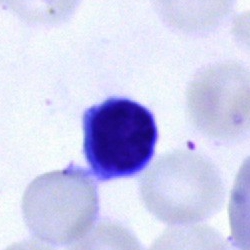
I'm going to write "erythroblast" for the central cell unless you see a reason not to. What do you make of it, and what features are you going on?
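Its cytoplasm is only a very scant rim of blue, seen mainly on the left side.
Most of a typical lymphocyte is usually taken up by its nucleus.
That scant rim goes with lymphocyte. The blue colour, rather than pinkish or grey-lilac, speaks against a late erythroblast.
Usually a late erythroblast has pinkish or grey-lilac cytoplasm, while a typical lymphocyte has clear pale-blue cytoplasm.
The dense chromatin, very dark purple-blue throughout, could fit either name.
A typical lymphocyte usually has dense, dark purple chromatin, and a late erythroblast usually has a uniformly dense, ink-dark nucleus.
No nucleoli or granules show, and the roughly round outline has a small bulge at its upper left. So the name erythroblast doesn't fit: this cell is a lymphocyte.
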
